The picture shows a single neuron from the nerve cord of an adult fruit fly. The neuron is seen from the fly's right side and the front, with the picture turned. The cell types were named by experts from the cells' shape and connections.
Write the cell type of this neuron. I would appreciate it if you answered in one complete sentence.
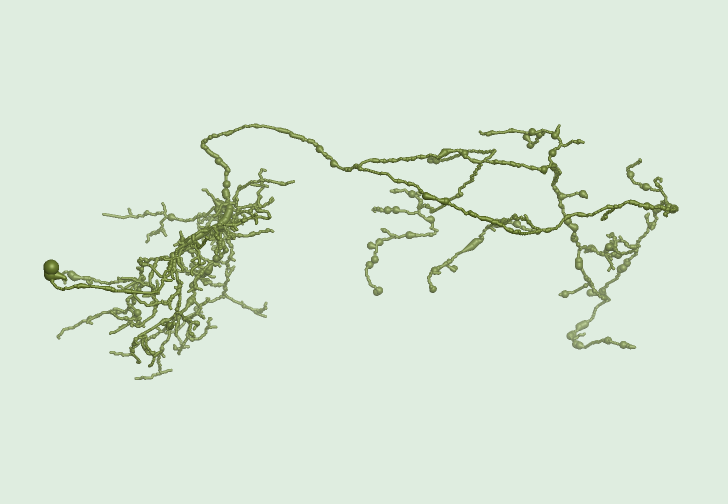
As a matter of cell type, the neuron is INXXX307.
